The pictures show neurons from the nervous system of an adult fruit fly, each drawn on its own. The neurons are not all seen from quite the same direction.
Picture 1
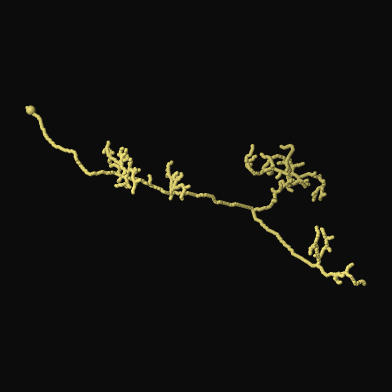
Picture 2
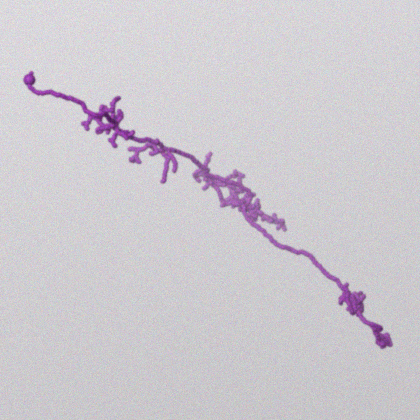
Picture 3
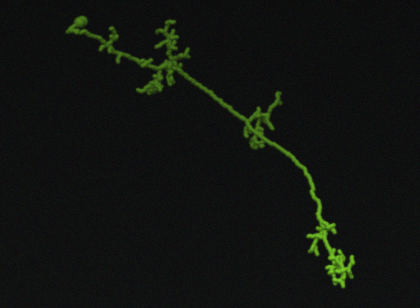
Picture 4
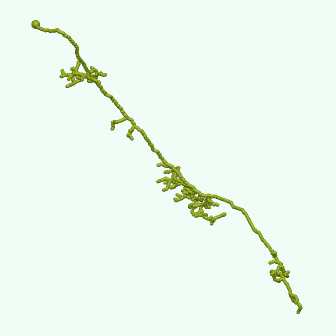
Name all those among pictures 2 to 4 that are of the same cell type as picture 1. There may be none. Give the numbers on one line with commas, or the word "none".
2, 4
